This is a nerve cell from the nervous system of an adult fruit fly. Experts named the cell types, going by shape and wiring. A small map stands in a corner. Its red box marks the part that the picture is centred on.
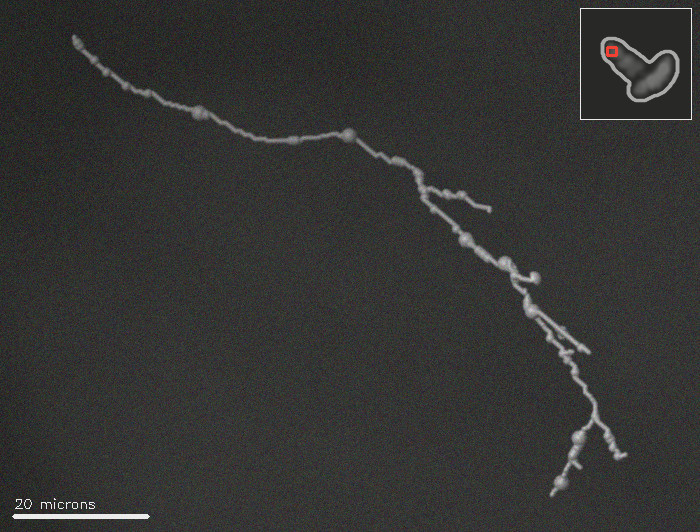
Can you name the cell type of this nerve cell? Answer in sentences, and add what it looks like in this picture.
It is of cell type SNta37. It is a sensory neuron entering the nerve cord. No cell body is drawn. By the scale bar it is about 85 microns wide in this view. It has a dozen or fewer branch ends.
